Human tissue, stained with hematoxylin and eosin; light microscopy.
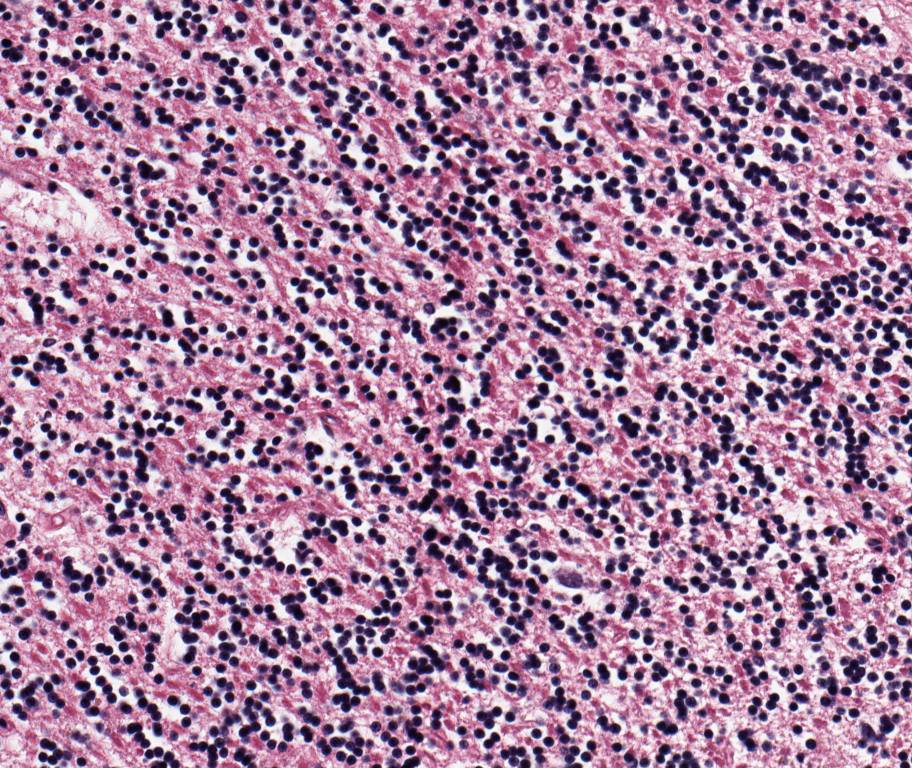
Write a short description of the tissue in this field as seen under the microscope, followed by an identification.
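Small, round, uniform, dark nuclei densely fill the whole field without forming glands, tubules or other units. Most cells show very scant cytoplasm; some nuclei sit in small clear spaces. A paler, less cellular pink area lies near the upper left edge. The tissue is cerebellum.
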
